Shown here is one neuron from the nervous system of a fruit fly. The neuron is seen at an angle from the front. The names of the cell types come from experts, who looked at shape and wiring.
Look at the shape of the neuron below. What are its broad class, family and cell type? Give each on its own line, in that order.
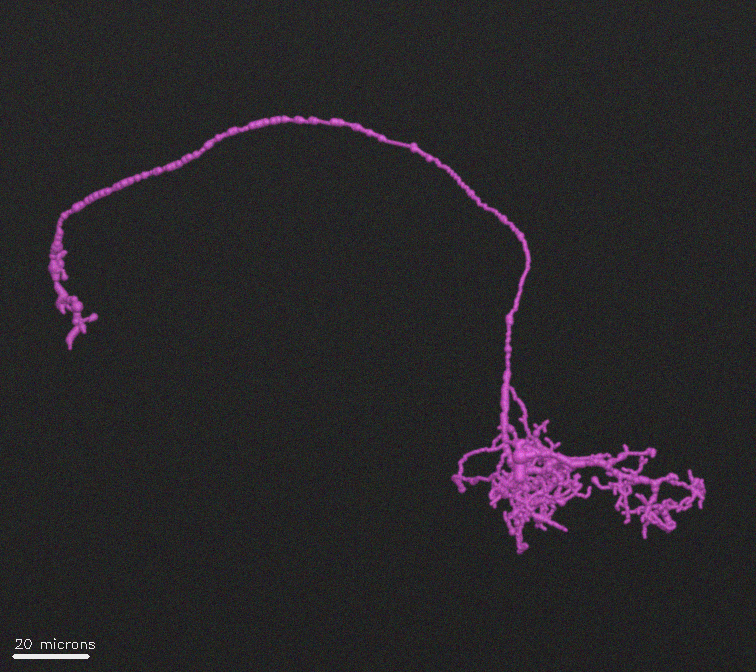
central-brain intrinsic neuron
hemilineage ALl1_ventral
CB3673b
